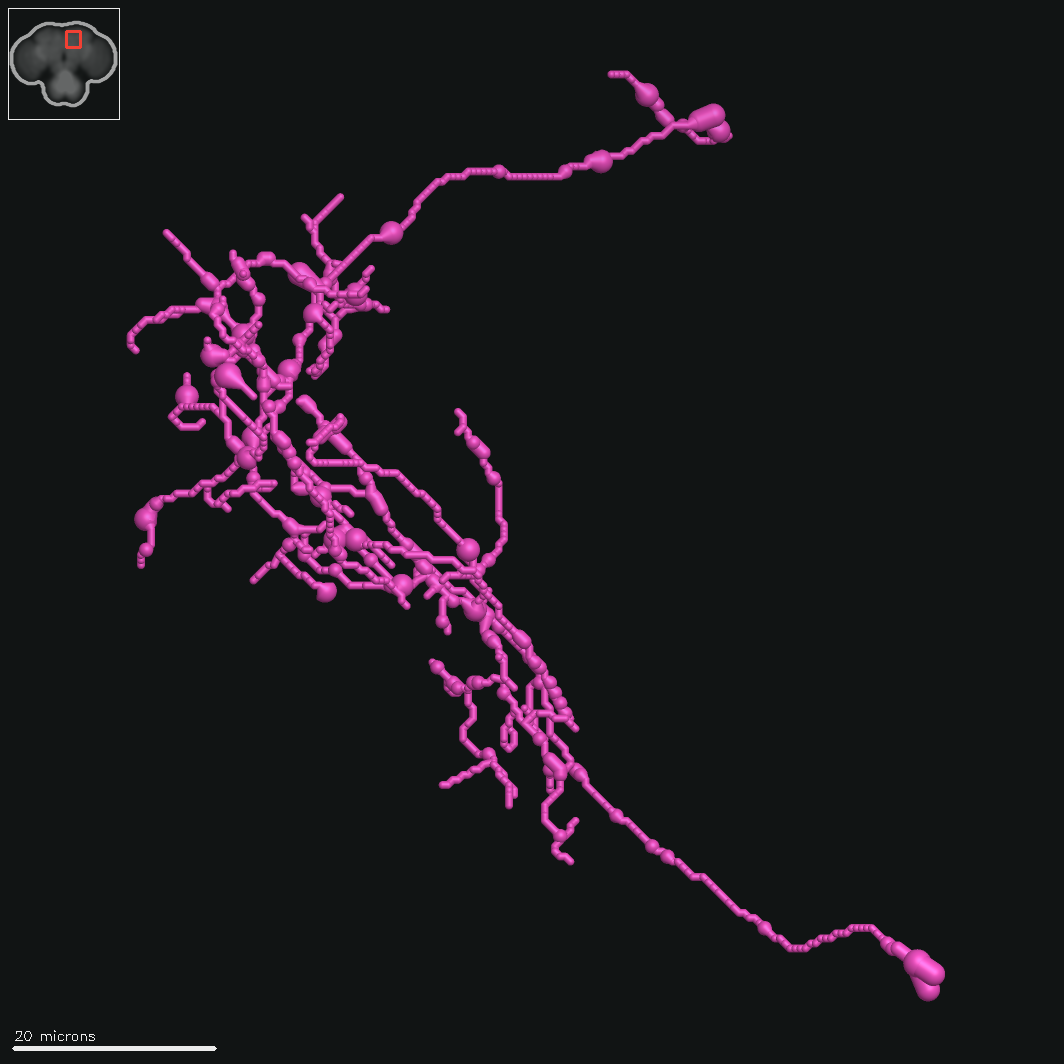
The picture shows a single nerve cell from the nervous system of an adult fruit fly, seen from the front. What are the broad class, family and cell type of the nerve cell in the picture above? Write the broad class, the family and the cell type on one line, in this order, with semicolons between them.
central-brain intrinsic neuron; hemilineage EBa1; CRE055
